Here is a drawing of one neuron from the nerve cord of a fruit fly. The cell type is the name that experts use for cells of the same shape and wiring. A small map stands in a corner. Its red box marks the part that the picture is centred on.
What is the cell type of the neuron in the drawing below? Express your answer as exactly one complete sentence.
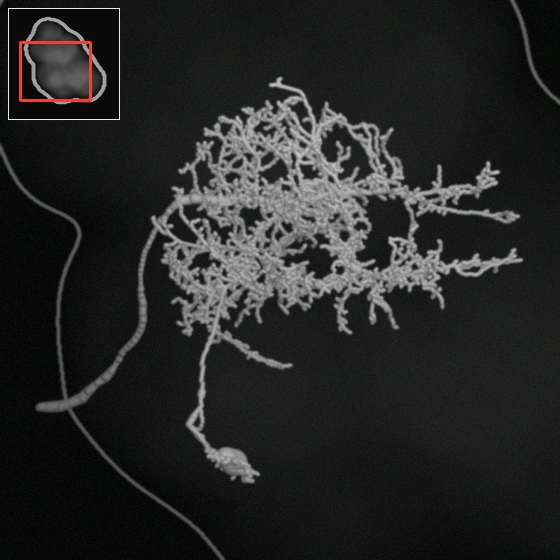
This neuron is typed as i2 MN.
